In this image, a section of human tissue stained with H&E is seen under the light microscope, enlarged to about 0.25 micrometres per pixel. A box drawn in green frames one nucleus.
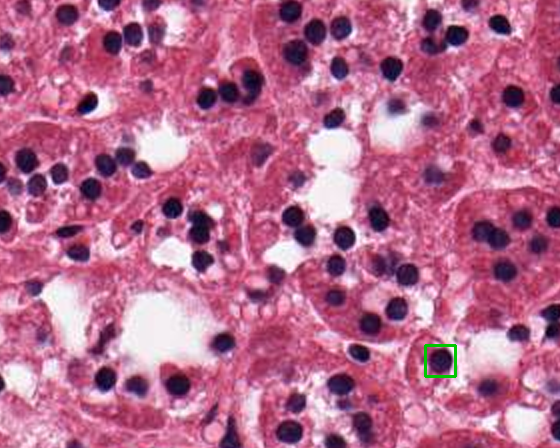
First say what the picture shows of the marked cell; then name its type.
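The nucleus is about the same size as the dark round nuclei of the neighbouring cells. The cytoplasm around the nucleus is pink and somewhat wispy, with a thin curved pink border on its left side. The marked cell is an adrenal cortical cell.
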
